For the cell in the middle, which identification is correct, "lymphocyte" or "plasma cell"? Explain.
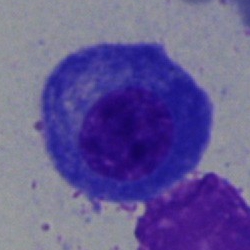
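Plasma cell. Cytoplasm stained deep blue.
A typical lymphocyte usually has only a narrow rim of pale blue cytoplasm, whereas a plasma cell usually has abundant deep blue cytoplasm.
Also noted: a paler, mottled zone in the cytoplasm upper left of the nucleus, no distinct granules, and a roughly round outline with a small notch at upper right.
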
